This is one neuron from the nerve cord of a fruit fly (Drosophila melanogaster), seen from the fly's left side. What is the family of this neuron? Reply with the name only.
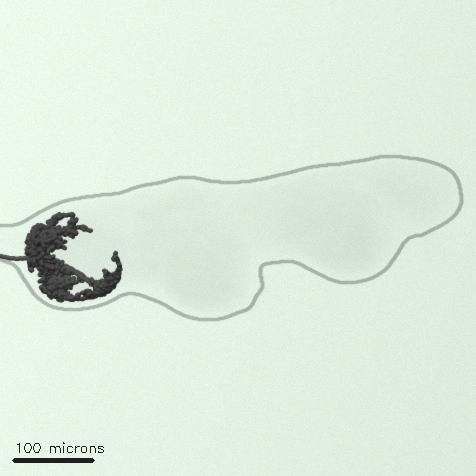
hemilineage 12B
